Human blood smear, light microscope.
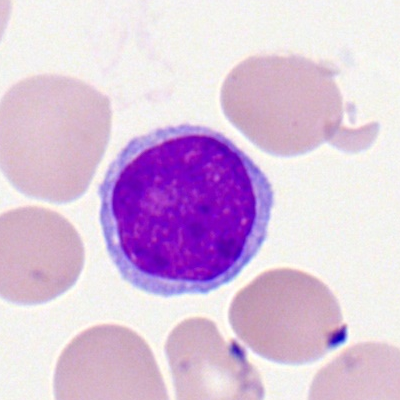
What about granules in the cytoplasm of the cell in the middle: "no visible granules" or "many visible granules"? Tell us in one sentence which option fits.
The cell shows no granules in its cytoplasm.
